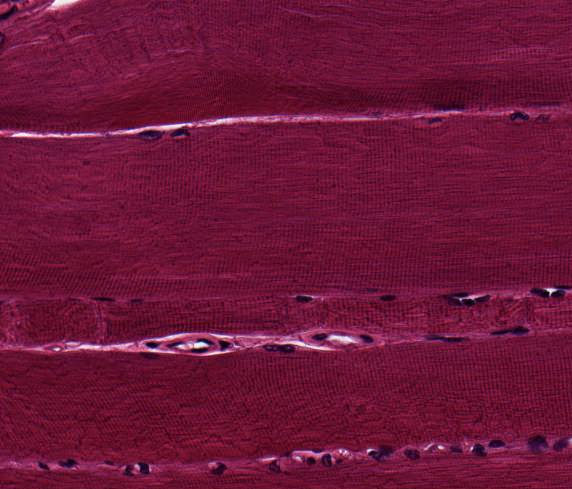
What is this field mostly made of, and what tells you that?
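Skeletal muscle is the tissue shown. Long, parallel muscle fibres run horizontally across the whole field, crossed transversely by fine striations.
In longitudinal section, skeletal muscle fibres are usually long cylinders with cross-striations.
Their nuclei, dark, flattened and elongated along the fibre length, lie at the fibre edges rather than in the centres.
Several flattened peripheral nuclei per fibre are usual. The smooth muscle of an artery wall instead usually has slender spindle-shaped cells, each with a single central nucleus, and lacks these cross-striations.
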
